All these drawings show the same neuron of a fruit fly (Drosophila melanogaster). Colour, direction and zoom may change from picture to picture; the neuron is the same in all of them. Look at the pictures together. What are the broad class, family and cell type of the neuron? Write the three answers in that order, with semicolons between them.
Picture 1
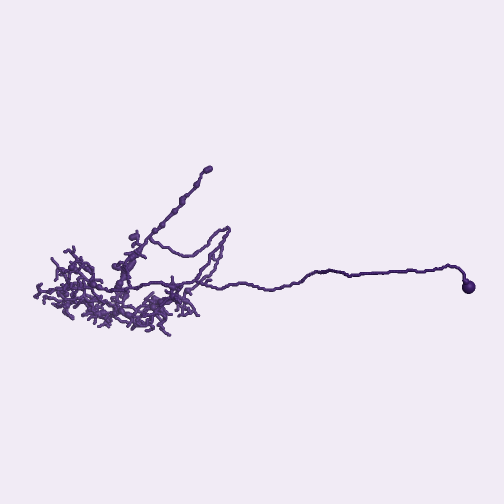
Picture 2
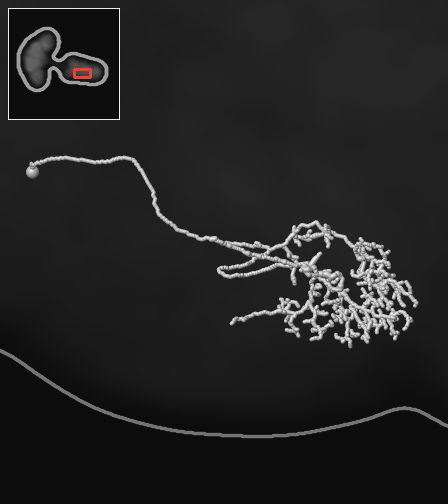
nerve-cord intrinsic neuron; hemilineage 14A; IN14A078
